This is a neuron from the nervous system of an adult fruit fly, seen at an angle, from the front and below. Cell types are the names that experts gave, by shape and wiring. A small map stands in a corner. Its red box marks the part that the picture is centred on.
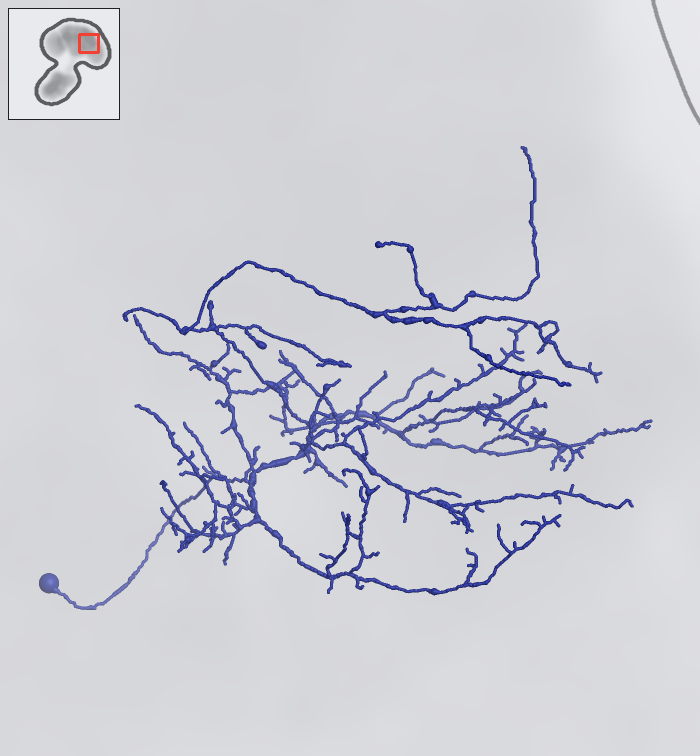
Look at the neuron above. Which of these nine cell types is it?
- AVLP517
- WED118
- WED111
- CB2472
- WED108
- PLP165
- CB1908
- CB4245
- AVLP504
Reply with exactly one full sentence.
Classified by cell type, this neuron is CB4245.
